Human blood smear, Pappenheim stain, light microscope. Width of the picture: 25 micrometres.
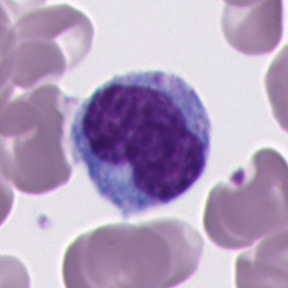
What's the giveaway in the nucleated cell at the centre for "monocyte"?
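No nucleoli can be seen in the nucleus of this monocyte.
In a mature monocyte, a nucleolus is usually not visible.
The nucleus is indented on its lower side, which gives it a kidney-like shape. The cell is roundish, with a slightly ragged edge. Its cytoplasm holds fine, dust-like purplish granules.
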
